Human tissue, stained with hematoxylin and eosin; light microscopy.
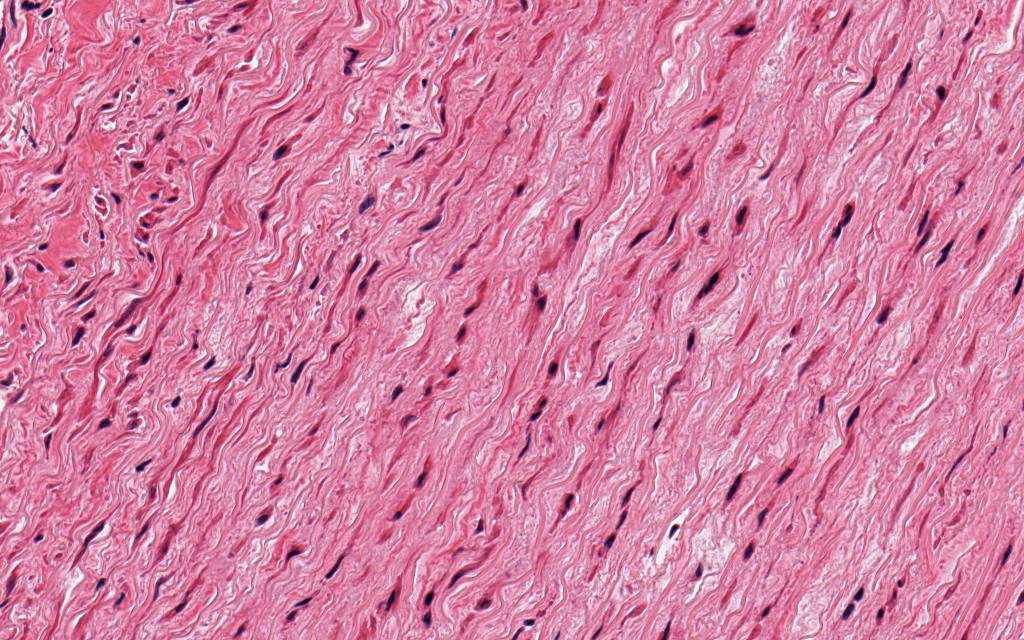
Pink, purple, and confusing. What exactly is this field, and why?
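I'd call this the tunica media of an artery. Most of the field is parallel bundles of wavy eosinophilic fibres running diagonally from lower left to upper right, with dark, elongated spindle-shaped nuclei lying along the same axis.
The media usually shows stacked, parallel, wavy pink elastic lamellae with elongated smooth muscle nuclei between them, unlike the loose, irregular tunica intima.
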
